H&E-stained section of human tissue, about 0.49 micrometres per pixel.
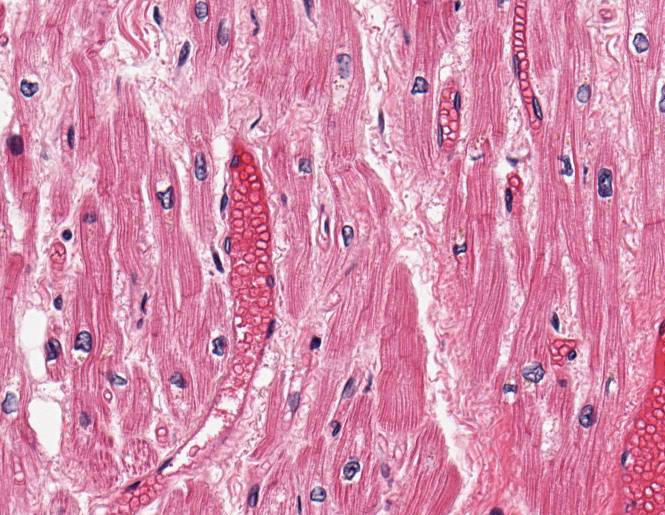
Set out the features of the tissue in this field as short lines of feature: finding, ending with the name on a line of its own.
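Fibres: elongated, pink, running roughly top to bottom across the whole field
Branching: fibres branch and join neighbours, not separate unbranched cells
Cytoplasm: fine lengthwise fibrillar lines
Nuclei: oval, dark purple, in the fibre centres
Name: atrial appendage of the heart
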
